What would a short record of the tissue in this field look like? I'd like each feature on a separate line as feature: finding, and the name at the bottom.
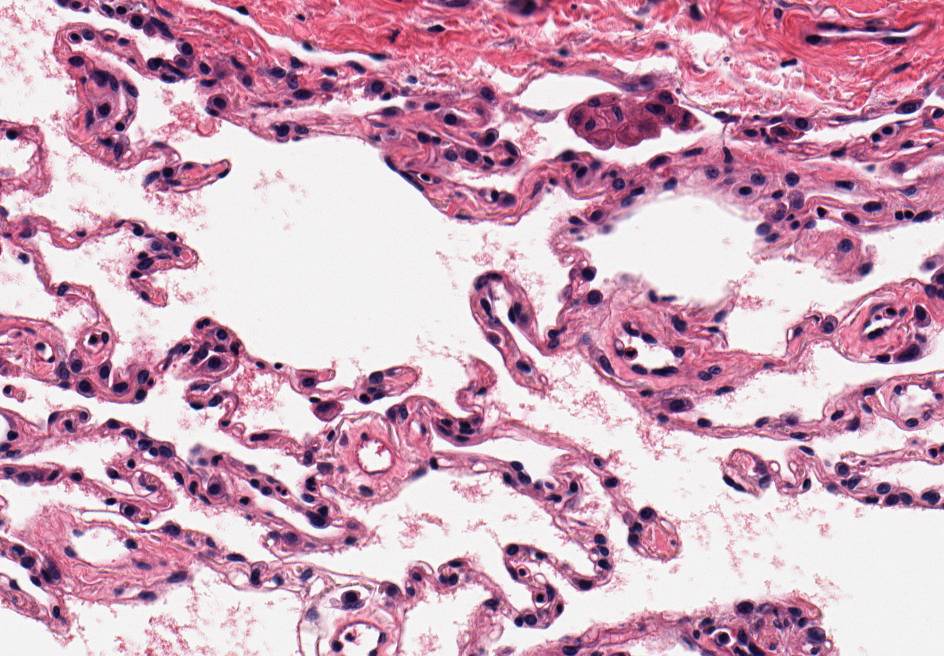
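Walls: thin, branching, separating large empty spaces
Lining: flattened cells, small dark oval nuclei
Band: dense pink fibrous tissue along the top edge
Cluster: small, rounded cells with more pink cytoplasm, just below the band near centre
Name: lung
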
